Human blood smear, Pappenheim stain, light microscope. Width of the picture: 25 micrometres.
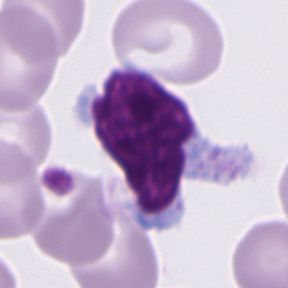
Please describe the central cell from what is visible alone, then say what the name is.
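A single unlobed, irregular nucleus runs from upper left to lower right and measures about 13 by 8 micrometres. Its chromatin is dark purple and coarsely clumped, with paler streaks between the clumps. The cytoplasm is pale blue, and fine purple granules are scattered in the patch of cytoplasm on the right side of the cell. The cell is a large granular lymphocyte.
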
